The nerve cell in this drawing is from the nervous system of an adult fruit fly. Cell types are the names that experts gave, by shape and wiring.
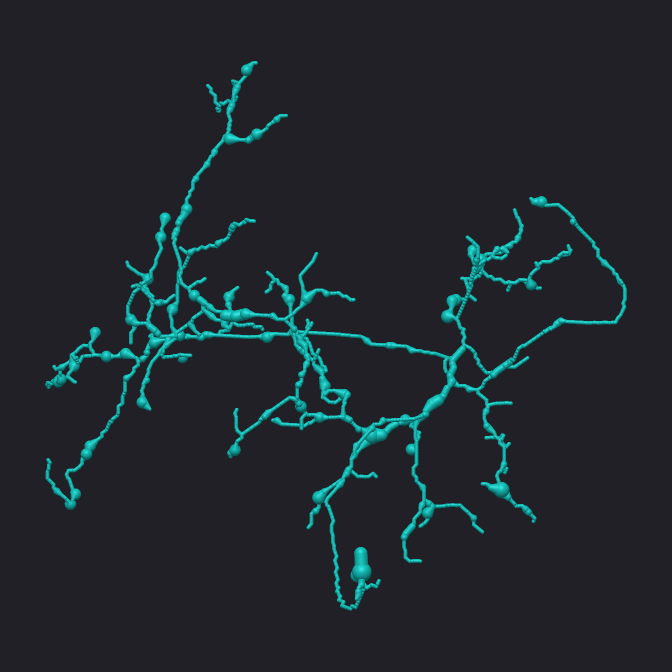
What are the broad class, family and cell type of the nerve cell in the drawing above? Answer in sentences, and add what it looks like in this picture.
Its broad class is nerve-cord intrinsic neuron. The family is hemilineage 21A. Its cell type is IN21A082. Its cell body lies at the bottom of the picture. The picture shows dozens of branch ends.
